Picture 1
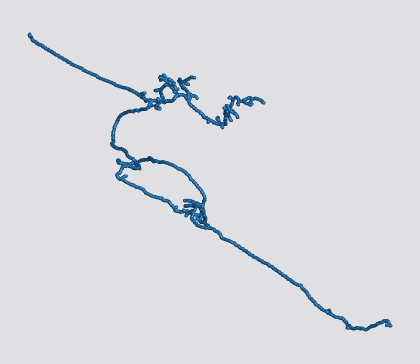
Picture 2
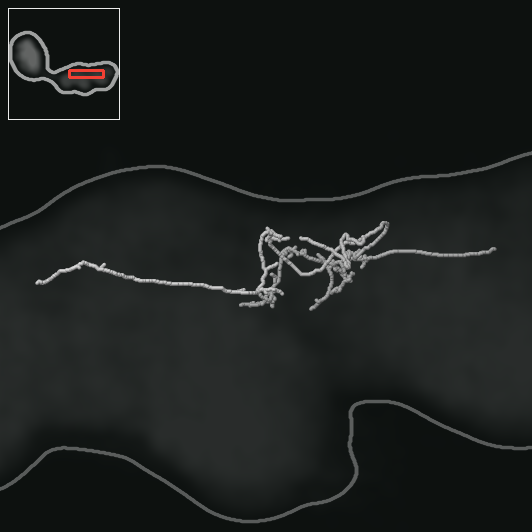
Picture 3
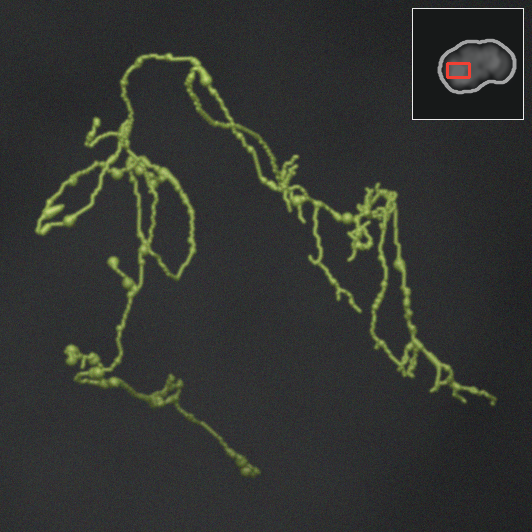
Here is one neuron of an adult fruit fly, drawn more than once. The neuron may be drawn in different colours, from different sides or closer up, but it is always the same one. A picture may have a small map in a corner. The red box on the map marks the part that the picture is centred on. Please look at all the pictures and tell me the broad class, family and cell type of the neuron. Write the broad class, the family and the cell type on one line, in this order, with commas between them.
nerve-cord intrinsic neuron, hemilineage 06A, IN06A099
